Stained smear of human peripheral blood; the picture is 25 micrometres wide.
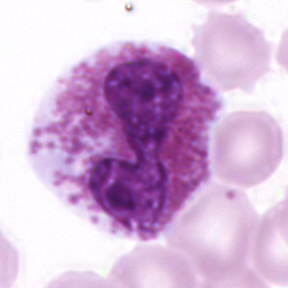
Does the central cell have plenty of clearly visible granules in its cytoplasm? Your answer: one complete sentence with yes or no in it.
Yes, there are many visible granules in its cytoplasm.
